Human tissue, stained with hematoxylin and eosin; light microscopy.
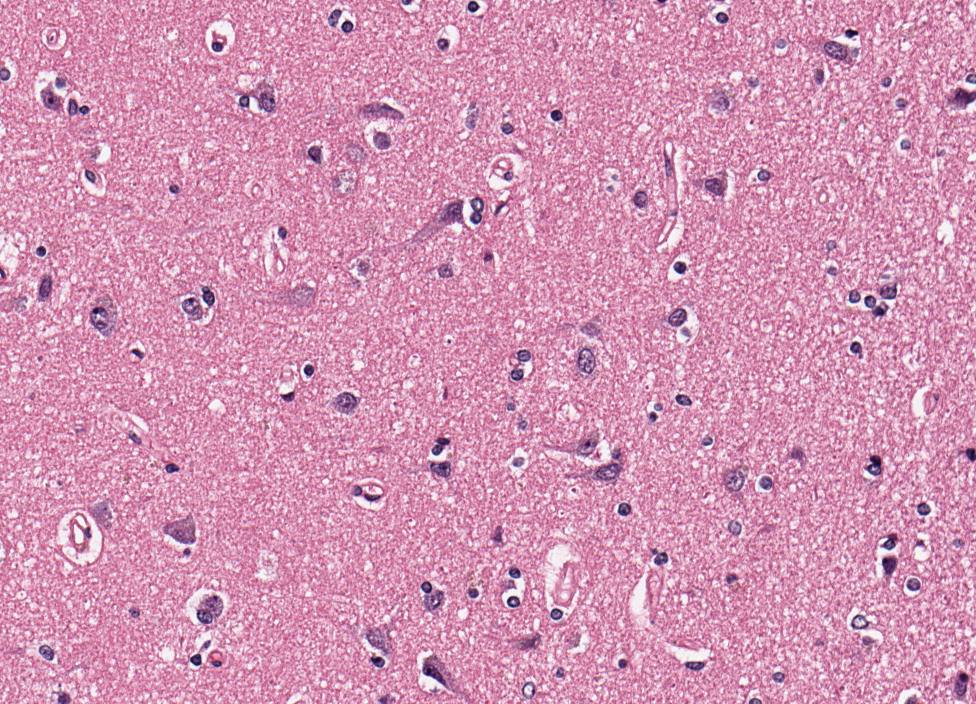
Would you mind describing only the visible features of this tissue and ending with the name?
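Background: pale pink, finely granular, finely vacuolated matrix; no collagen bundles. Scattered neurons: triangular purple cell bodies, tapering processes. Small round dark uniform nuclei, little cytoplasm, far outnumbering neurons. Some neurons: one or two small dark nuclei pressed against cell bodies, upper left. Cerebral cortex.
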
